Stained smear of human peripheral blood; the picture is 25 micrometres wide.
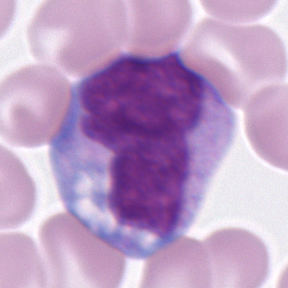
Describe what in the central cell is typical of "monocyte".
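I'd start with size: this monocyte measures about 18 by 16 micrometres.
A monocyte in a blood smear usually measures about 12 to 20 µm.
This one falls within that range. The nucleus is irregular, a deep notch on its left dividing a broad upper part from a narrower lower part, and it reaches the cell's top edge. Most of the cytoplasm therefore lies to the left and below, with small clear vacuole-like spots at the lower left. The nucleus fills about 60% of the cell's area.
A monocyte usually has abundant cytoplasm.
The chromatin is dark purple and moderately clumped, not finely dispersed.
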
